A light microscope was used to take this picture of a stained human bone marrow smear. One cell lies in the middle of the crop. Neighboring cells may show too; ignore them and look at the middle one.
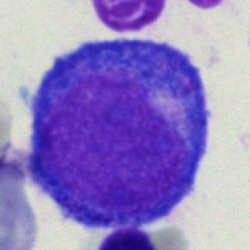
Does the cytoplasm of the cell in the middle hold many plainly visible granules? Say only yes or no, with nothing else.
No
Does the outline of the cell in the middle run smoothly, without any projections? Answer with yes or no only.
No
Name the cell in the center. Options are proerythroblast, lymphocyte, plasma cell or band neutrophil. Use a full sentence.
Present in the middle of the crop is a proerythroblast.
